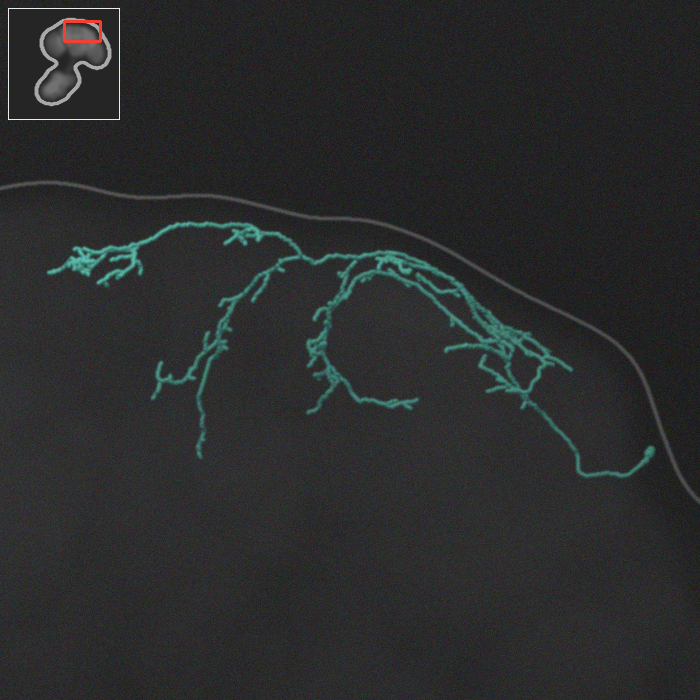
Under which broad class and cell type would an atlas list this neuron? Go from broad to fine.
central-brain intrinsic neuron; SMP039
